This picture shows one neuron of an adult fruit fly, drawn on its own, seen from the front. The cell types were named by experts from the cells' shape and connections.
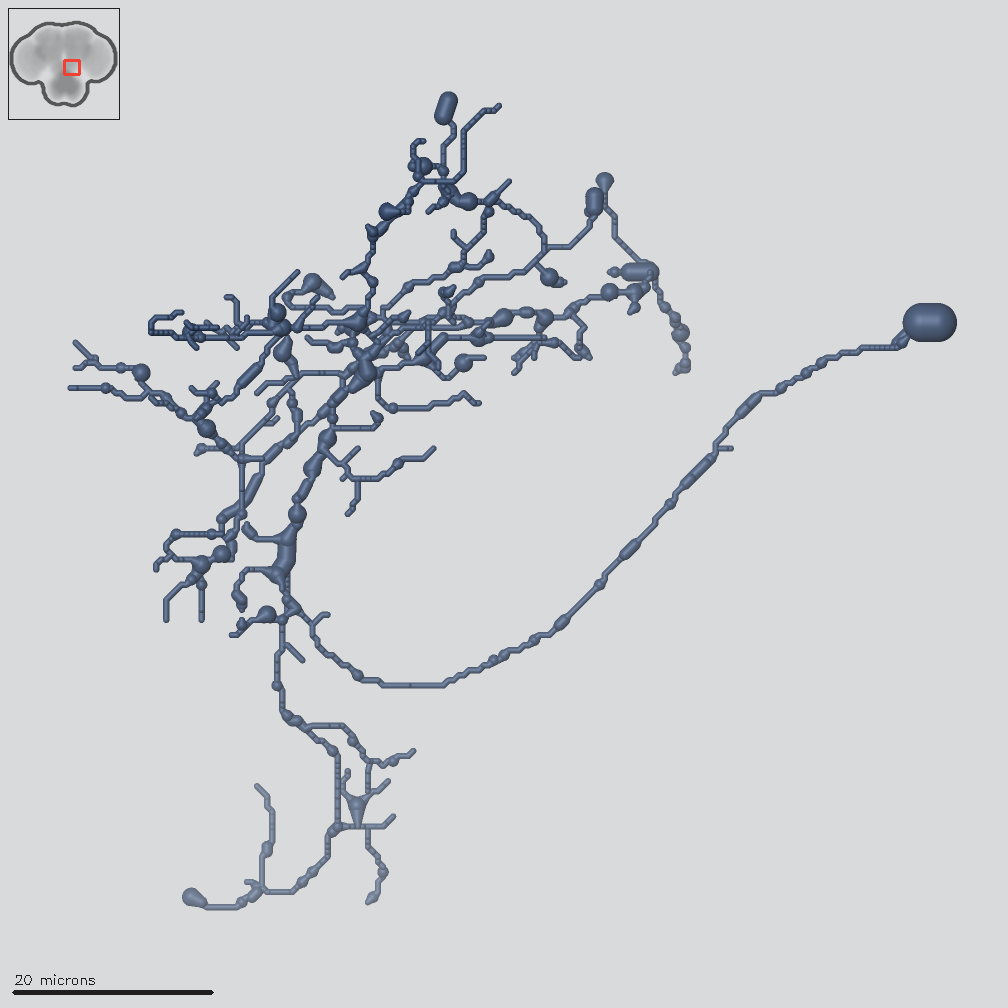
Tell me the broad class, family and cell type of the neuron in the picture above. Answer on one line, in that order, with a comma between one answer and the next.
central-brain intrinsic neuron, hemilineage MD_SA1, GNG363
